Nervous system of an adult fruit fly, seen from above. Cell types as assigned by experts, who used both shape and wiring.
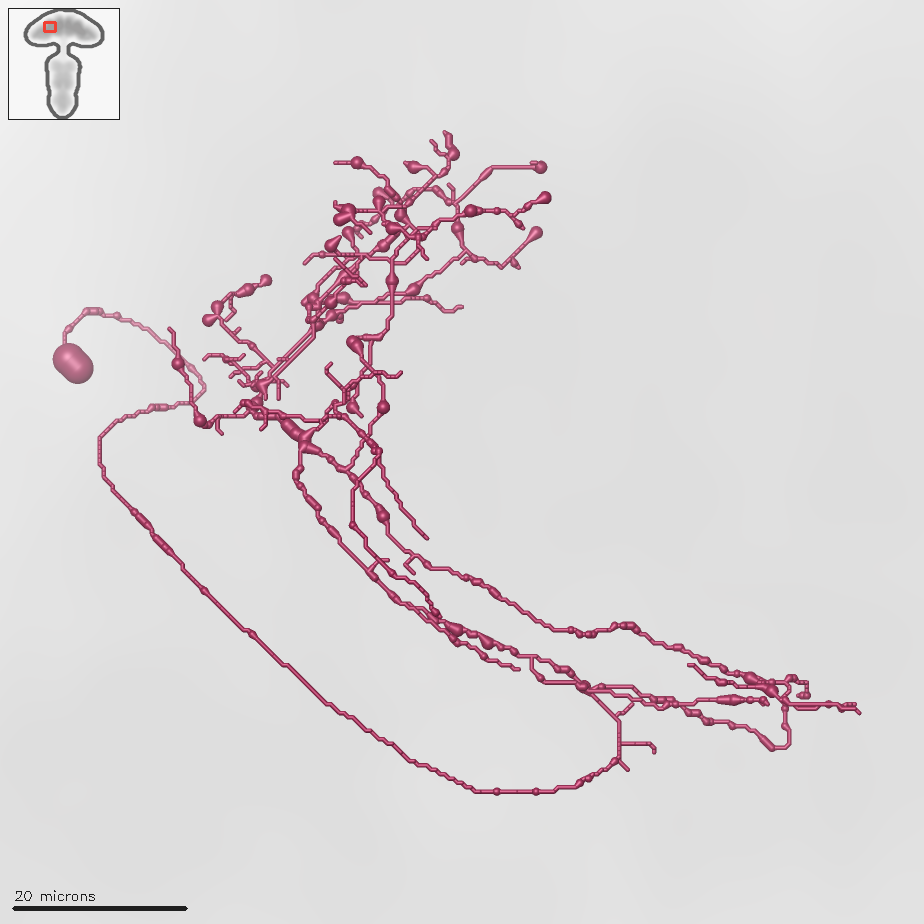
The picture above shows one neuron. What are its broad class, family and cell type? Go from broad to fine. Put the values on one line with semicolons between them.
central-brain intrinsic neuron; hemilineage SLPav2; SLP085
